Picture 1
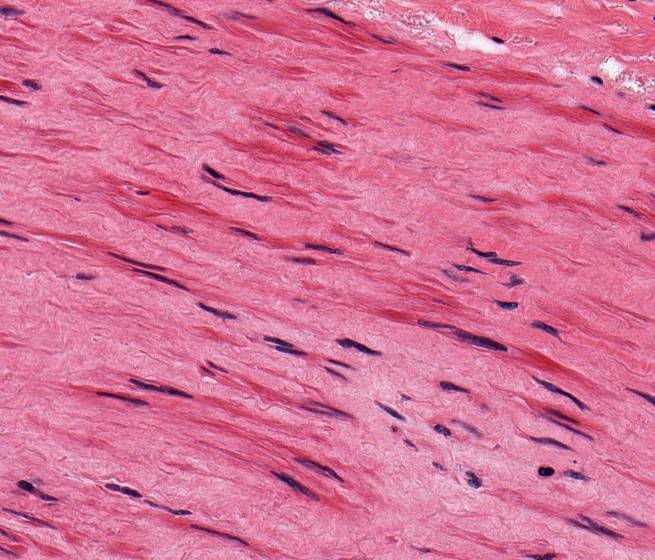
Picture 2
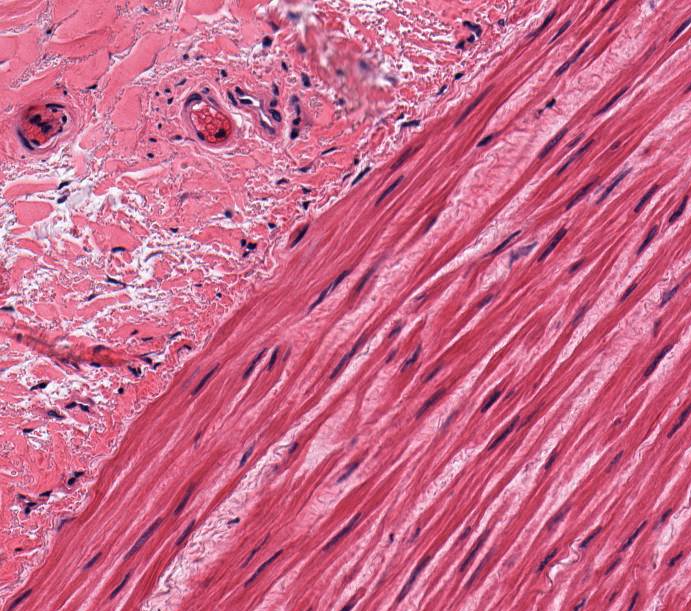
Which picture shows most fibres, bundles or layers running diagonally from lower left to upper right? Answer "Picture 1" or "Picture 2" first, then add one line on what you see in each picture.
Picture 2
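Picture 1: Densely packed fibres run parallel to one another across the whole field, sloping from upper left to lower right.
Picture 2: The muscle cells run parallel to one another, diagonally from lower left to upper right.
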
